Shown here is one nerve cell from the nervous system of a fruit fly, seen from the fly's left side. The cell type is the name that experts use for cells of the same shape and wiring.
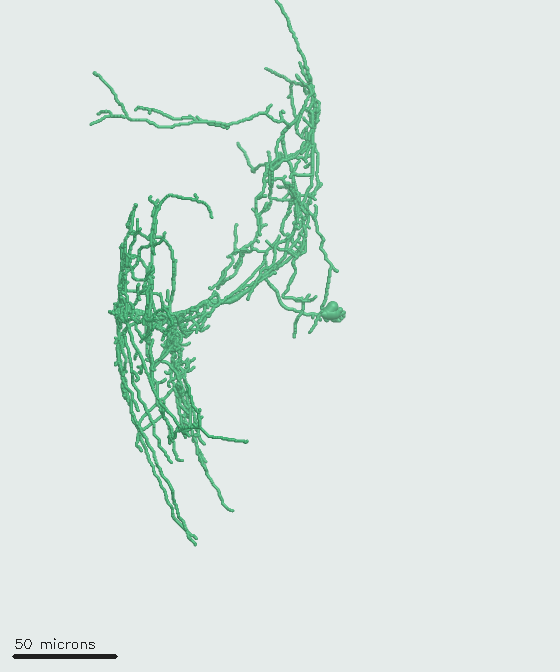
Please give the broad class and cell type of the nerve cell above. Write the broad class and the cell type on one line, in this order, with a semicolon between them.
visual projection neuron; aMe3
